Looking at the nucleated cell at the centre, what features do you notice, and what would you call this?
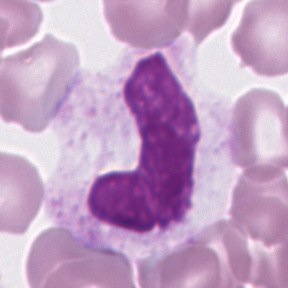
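Look first at the outline, which is roughly round. Inside, the nucleus forms one unsegmented band, bent into a curve shaped like a boot. Plentiful cytoplasm surrounds it on every side, with small lilac granules scattered throughout. This is a band neutrophil.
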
